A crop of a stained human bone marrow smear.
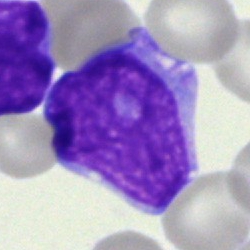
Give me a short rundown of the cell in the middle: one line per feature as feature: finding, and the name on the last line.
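Nucleus: fills most of the cell, only a thin cytoplasmic margin left
Chromatin: finely dispersed, evenly stippled, not coarsely clumped
Nucleolus: one, pale and rounded, near the nuclear centre
Cytoplasm: scant, pale blue, widest along the upper right edge
Name: blast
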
